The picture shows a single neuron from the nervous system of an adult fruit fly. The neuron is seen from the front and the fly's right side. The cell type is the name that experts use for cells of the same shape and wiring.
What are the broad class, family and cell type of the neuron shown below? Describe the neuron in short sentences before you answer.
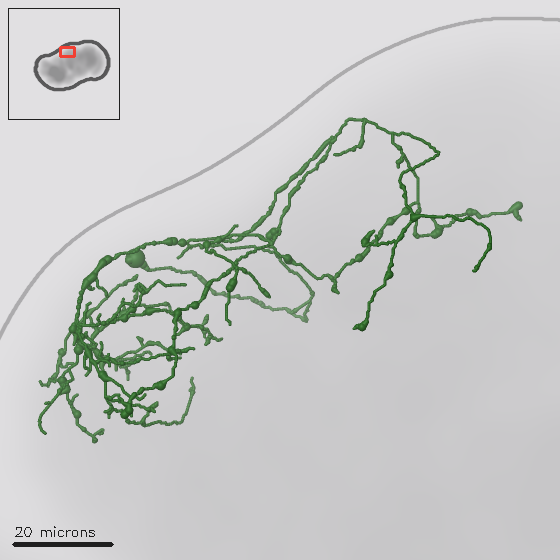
The cell body can be seen on the left of the picture. From left to right in the picture it spans about 100 microns. The picture shows dozens of branch ends. This is a central-brain intrinsic neuron. The family is hemilineage LHp2. The cell type is LHPV6d1.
